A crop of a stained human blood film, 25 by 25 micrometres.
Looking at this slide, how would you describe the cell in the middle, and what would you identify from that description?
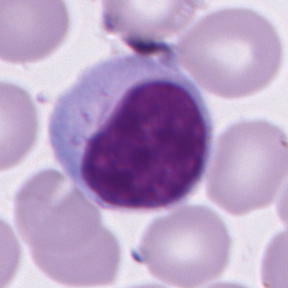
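Notice first that the nucleus sits off-centre, pushed toward the lower right of the cell. It is oval in outline, about 12 by 10 micrometres, and its chromatin is coarse and clumped, with paler patches between darker areas. The pale greyish blue cytoplasm forms a crescent, widest on the upper-left side. What you are looking at is a large granular lymphocyte.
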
